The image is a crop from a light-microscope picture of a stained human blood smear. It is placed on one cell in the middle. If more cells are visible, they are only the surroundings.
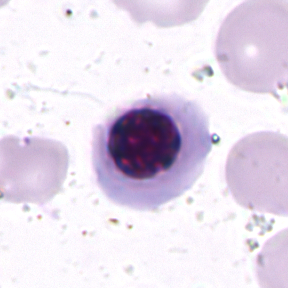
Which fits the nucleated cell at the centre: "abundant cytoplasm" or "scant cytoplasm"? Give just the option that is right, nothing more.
Abundant cytoplasm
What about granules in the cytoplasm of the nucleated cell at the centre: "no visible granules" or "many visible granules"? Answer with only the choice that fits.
No visible granules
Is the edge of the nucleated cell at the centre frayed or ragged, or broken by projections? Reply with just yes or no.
No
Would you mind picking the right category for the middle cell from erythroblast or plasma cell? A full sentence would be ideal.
For this crop, the central cell is an erythroblast.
